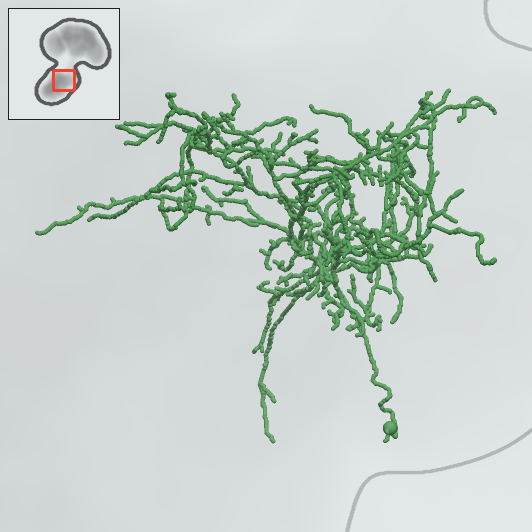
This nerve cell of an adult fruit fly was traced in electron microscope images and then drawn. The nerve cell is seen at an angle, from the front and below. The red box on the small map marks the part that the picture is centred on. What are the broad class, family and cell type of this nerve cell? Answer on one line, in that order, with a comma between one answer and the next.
nerve-cord intrinsic neuron, hemilineage 12A, IN12A041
